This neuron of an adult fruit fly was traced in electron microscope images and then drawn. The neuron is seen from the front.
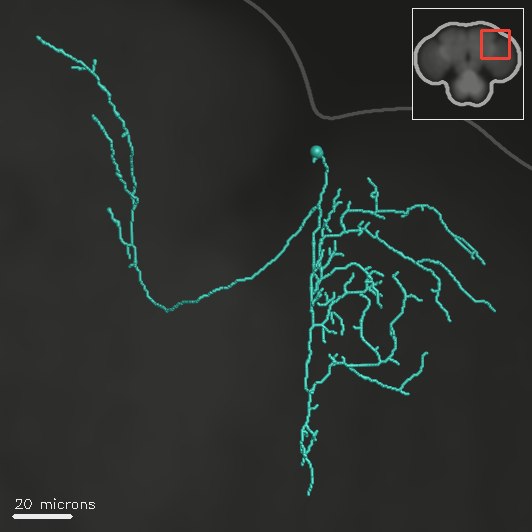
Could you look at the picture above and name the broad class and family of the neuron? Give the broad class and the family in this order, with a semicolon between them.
visual projection neuron; MeVP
